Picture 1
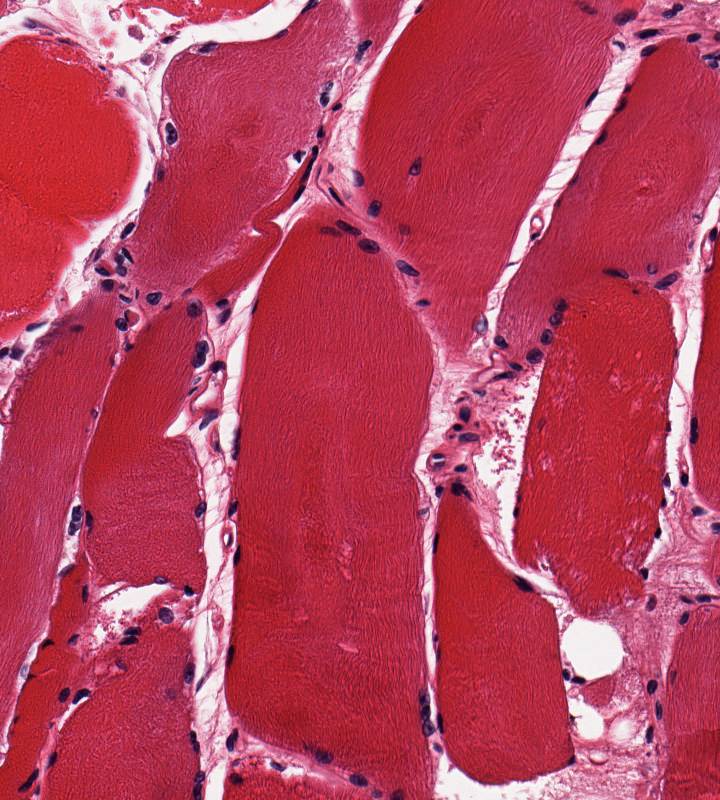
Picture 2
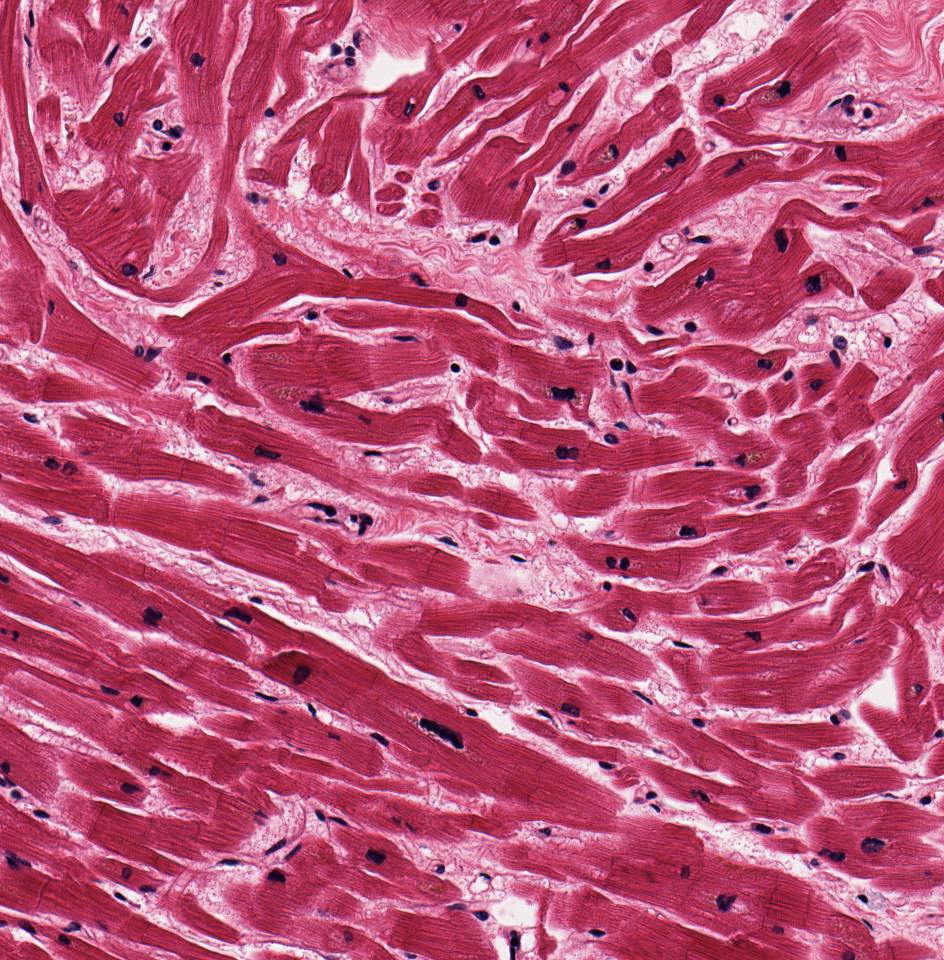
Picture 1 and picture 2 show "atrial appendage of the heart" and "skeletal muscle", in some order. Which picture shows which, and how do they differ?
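Picture 1: skeletal muscle. Picture 2: atrial appendage of the heart. Picture 1: fibres cut obliquely, elongated irregular profiles of varying width, running top to bottom. Cytoplasm deeply eosinophilic, dense, finely fibrillar. Nuclei small, dark, flattened, at fibre edges, not central. Thin pale pink connective tissue between fibres, scattered spindle-shaped nuclei. Picture 2: striated fibres, in lower half mainly diagonal, upper left to lower right. Fibres branch and join neighbours: a network, not separate parallel cylinders. Fine transverse cross-striations along pink cytoplasm. Small golden-brown granules beside nuclei in some fibres.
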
